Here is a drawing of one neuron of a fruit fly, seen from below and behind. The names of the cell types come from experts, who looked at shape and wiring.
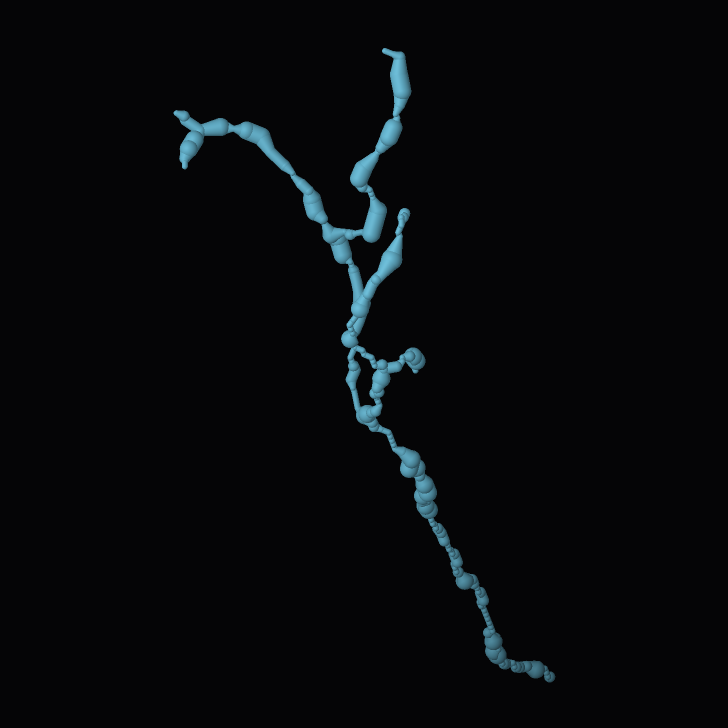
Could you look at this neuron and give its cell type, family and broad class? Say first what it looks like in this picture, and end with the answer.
No cell body is drawn. It has a dozen or fewer branch ends. Its cell type is JO-EV1. Its family is called class mechanosensory. It is a sensory neuron entering the brain.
